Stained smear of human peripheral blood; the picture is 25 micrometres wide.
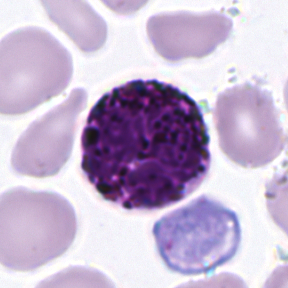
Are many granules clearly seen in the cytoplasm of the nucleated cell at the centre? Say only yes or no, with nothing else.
Yes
